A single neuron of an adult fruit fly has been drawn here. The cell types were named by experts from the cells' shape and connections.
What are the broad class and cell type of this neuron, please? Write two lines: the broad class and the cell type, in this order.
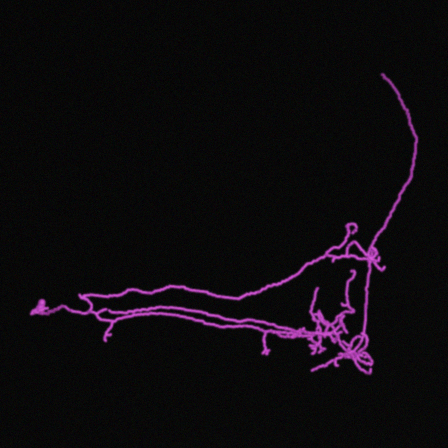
central-brain intrinsic neuron
FLA018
